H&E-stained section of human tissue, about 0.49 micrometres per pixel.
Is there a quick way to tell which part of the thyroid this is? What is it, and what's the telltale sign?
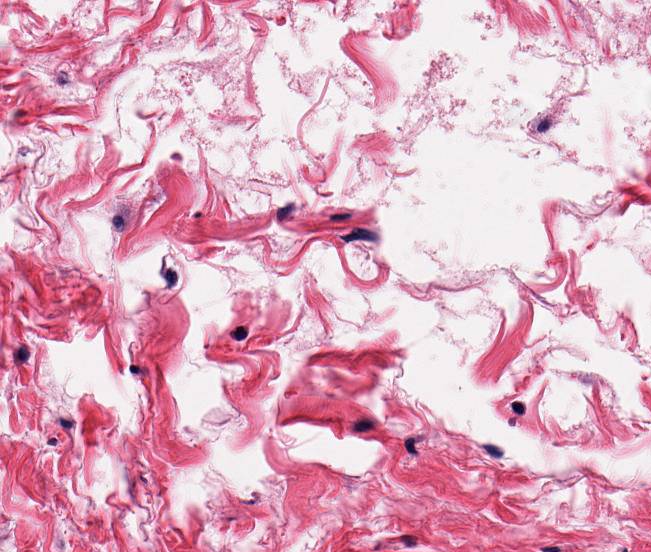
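This is loose connective tissue. Look at how the pink fibre bundles lie loosely, with wide pale spaces between them.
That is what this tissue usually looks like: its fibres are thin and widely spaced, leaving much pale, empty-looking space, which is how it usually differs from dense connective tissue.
Here the bundles lie closest together along the bottom and left edges and spread furthest apart in the upper right. Now find the nuclei: there are few of them, each lying alone along a bundle, small, dark purple and oval to elongated, with hardly any cytoplasm visible around them.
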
